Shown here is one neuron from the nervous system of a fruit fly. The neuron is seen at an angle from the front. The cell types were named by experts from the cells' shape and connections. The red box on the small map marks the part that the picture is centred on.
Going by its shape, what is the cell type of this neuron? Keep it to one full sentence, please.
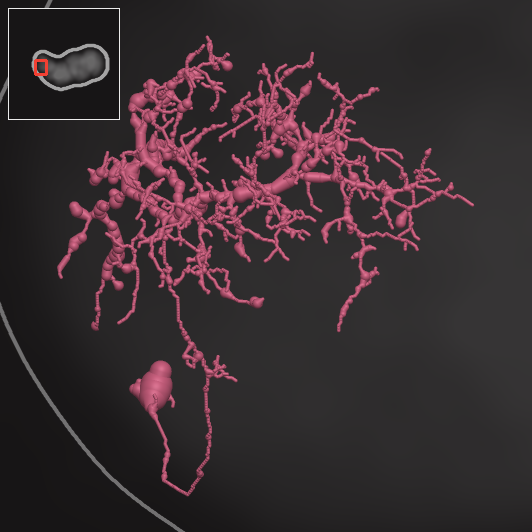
This neuron is given the cell type IN13A040.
